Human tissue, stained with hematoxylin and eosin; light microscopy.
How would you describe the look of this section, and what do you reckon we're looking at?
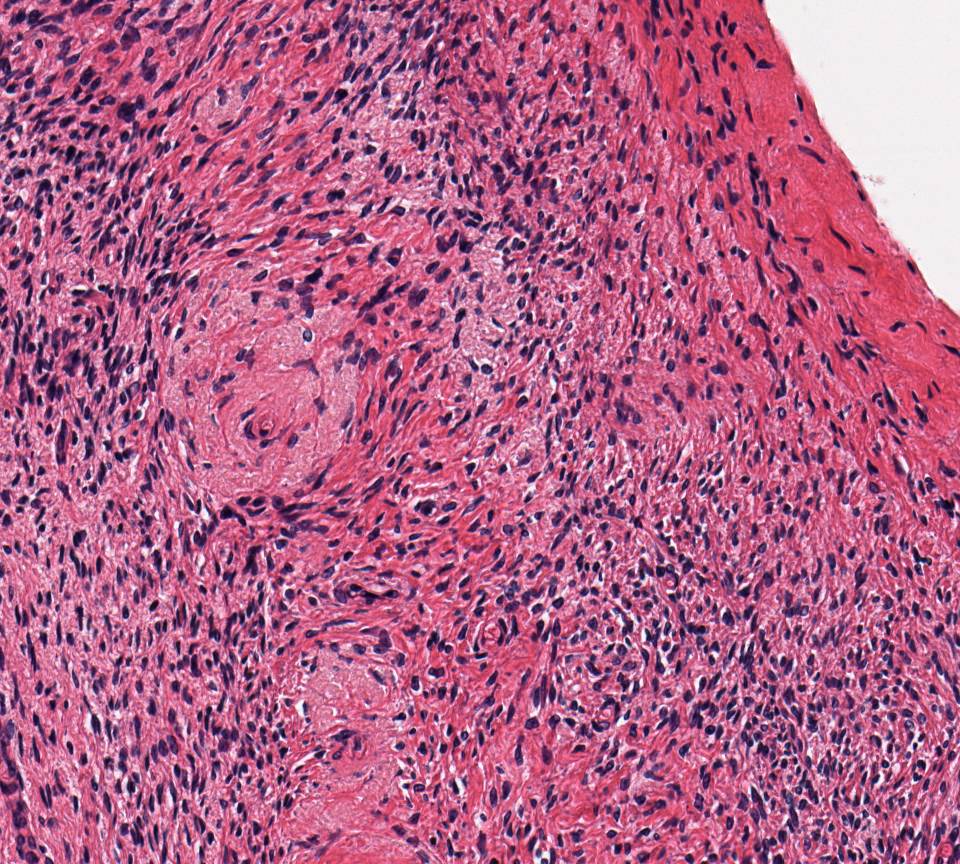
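First, nearly the whole field is densely cellular tissue of spindle-shaped cells in pink fibrillary stroma. Next, left of centre, cells and fibres are arranged concentrically around a small central vessel within a rounded pale pink zone. A smaller pale pink rounded zone lies below it, in the lower centre. This is ovary.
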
